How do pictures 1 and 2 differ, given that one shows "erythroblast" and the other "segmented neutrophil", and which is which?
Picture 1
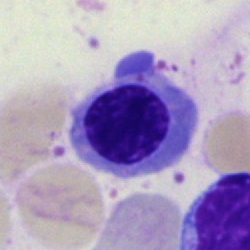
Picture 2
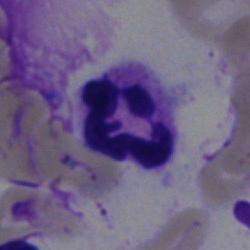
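First one's the erythroblast, second one's the segmented neutrophil. The cytoplasm is the quickest tell apart: moderately plentiful and mid-blue in the erythroblast, pale lilac rather than blue in the neutrophil.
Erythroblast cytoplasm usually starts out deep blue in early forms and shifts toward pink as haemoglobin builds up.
The erythroblast's outline is irregular and a bit angular, not smoothly round, and a rounded blue bleb sticks out from its top edge. Chromatin: dark and coarsely clumped in the erythroblast, dense and deep purple in the neutrophil.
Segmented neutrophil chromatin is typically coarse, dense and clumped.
Neither shows a nucleolus.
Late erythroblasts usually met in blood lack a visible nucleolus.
Also, the erythroblast's cytoplasm has no granules, and the neutrophil's has no vacuoles.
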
